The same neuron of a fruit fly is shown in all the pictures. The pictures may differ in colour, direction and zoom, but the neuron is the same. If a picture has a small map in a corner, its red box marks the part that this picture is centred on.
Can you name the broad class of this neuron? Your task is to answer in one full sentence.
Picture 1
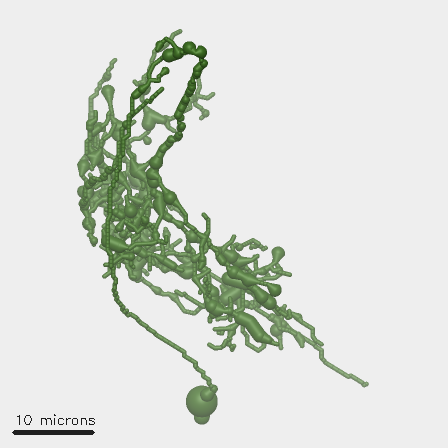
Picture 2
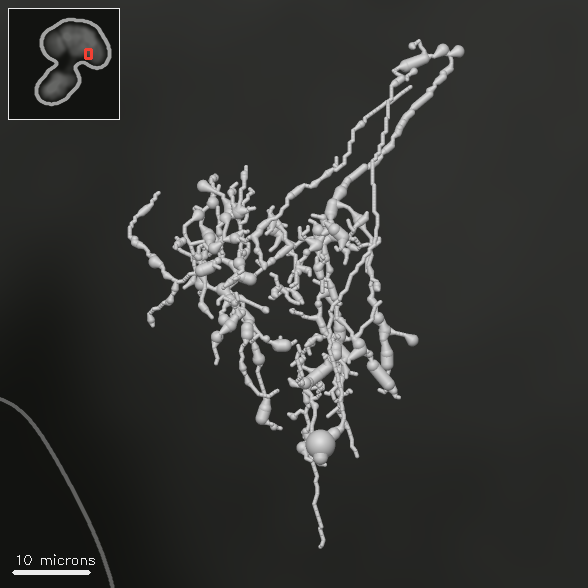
The neuron is counted in the broad class optic-lobe intrinsic neuron.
